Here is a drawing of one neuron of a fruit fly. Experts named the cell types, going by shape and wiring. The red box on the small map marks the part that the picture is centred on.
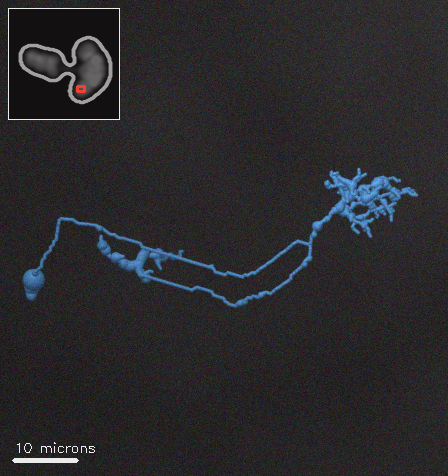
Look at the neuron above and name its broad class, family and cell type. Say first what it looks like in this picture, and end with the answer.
It is in the brain and does not reach the nerve cord. Its cell body lies on the left of the picture. From left to right in the picture it spans about 60 microns. It is an optic-lobe intrinsic neuron. Its family is T. It is of cell type T5d.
